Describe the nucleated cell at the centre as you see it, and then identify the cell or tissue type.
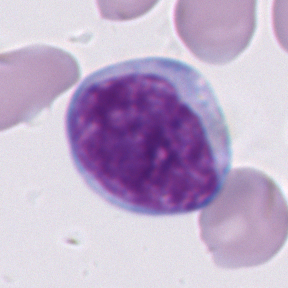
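In this cell the nucleus is placed off-centre, toward the lower left. A rim of pale blue cytoplasm surrounds it, widest at the upper right. The cytoplasm contains neither visible granules nor vacuoles. The cell shown is a myeloblast.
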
